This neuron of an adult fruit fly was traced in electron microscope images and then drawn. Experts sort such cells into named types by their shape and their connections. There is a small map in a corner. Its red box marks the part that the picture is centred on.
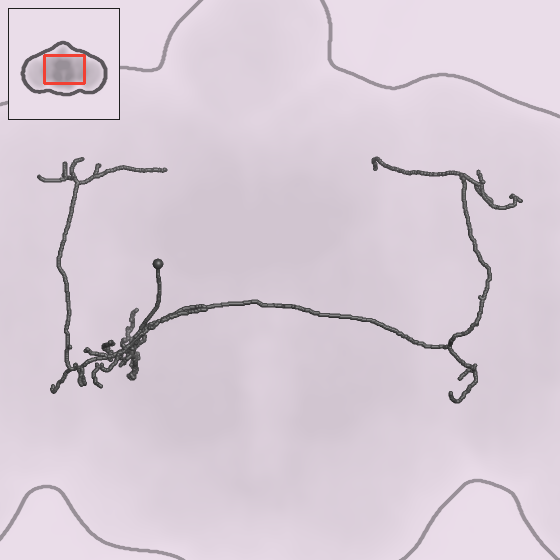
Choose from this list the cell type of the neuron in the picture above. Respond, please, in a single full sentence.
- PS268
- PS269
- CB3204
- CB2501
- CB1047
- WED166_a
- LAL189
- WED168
The cell type name for this neuron is WED168.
